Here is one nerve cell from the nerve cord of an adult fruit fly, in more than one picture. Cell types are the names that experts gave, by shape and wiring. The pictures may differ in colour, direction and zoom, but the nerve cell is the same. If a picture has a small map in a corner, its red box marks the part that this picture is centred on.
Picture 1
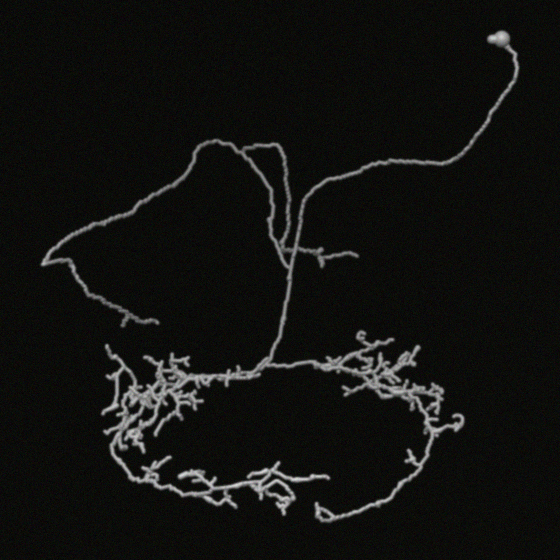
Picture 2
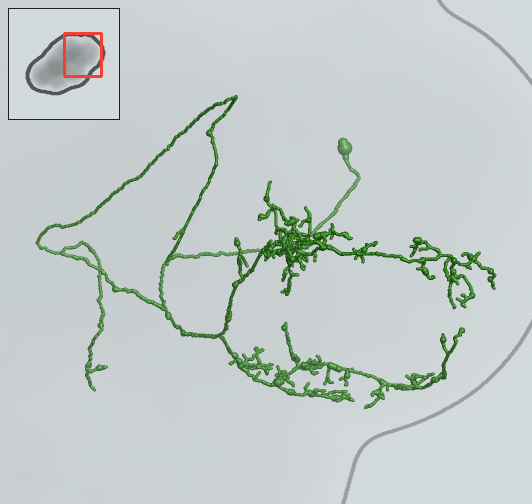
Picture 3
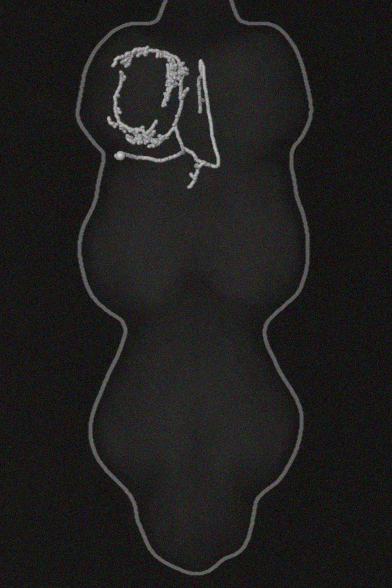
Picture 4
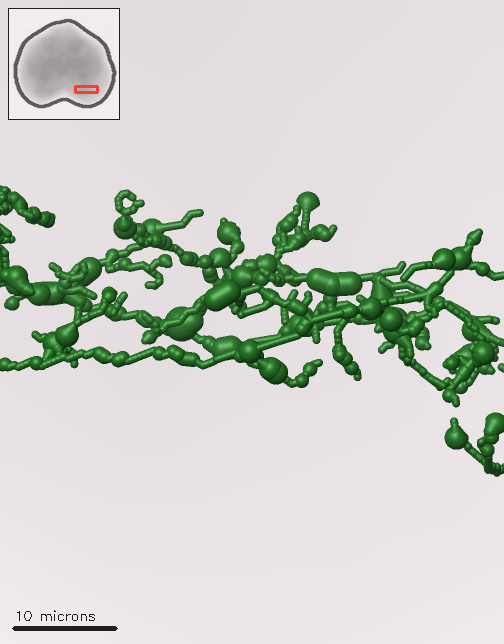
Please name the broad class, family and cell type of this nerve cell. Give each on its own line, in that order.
nerve-cord intrinsic neuron
hemilineage 23B
IN23B049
